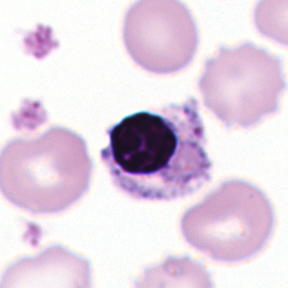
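Normoblast, its nucleus sitting off-centre towards the left of the cell. The chromatin looks dense and very dark purple. Pale lilac cytoplasm lies mostly to the right of and below the nucleus, and I can make out dark purple granules scattered through it.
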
